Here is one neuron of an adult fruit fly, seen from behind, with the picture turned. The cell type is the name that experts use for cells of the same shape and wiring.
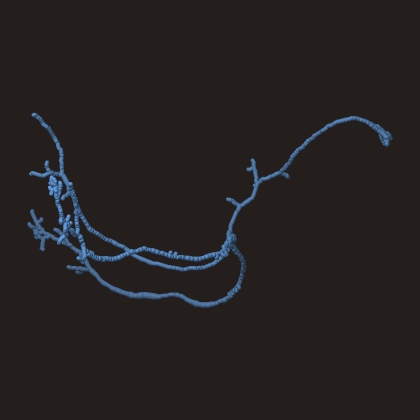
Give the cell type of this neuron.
GFC1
